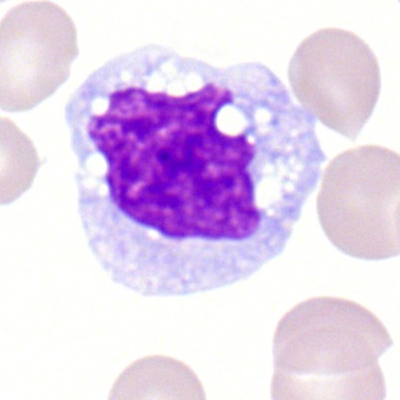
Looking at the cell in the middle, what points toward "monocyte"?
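The cell in the middle is a monocyte.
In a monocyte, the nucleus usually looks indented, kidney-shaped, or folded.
Here the nucleus is a single broad, irregular mass, not split into separate lobes. Its chromatin has a mottled, lacy pattern rather than dense solid clumps. Many clear, round vacuoles of varying size lie in the cytoplasm, though the cytoplasm below the nucleus has almost none.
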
